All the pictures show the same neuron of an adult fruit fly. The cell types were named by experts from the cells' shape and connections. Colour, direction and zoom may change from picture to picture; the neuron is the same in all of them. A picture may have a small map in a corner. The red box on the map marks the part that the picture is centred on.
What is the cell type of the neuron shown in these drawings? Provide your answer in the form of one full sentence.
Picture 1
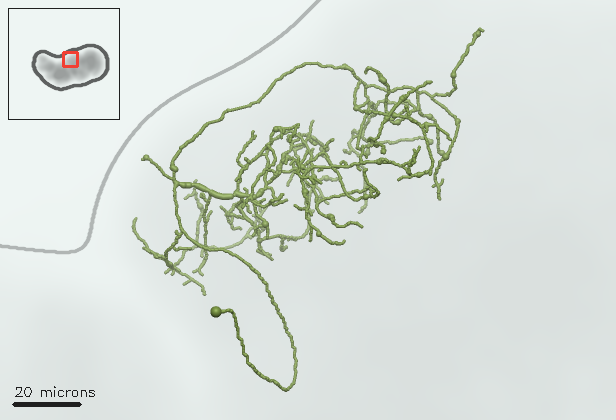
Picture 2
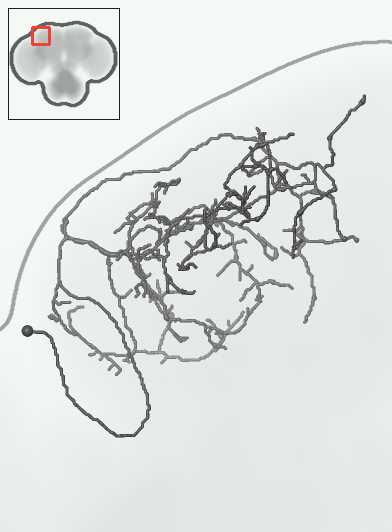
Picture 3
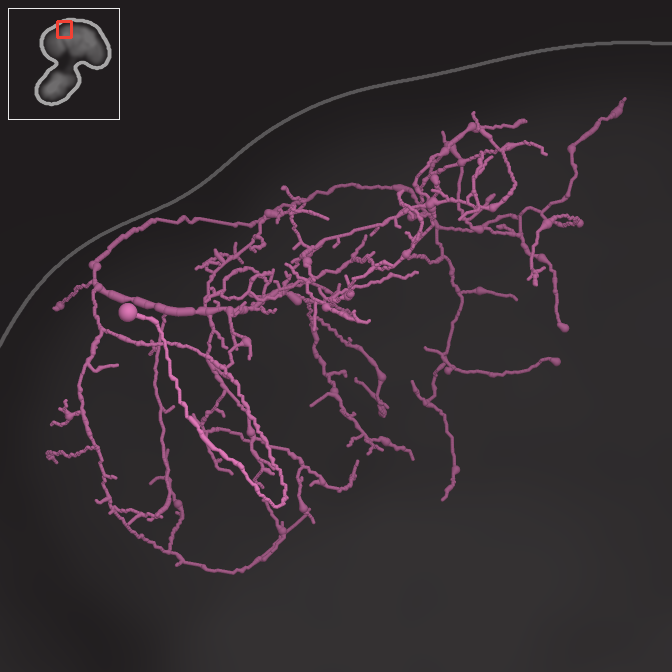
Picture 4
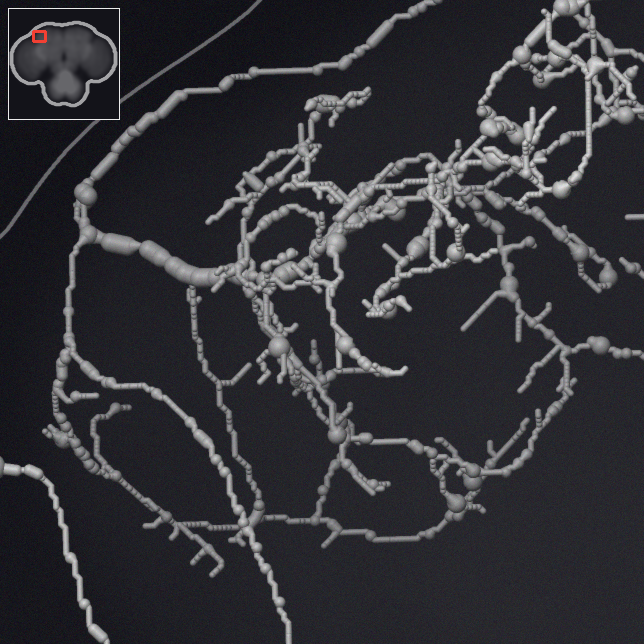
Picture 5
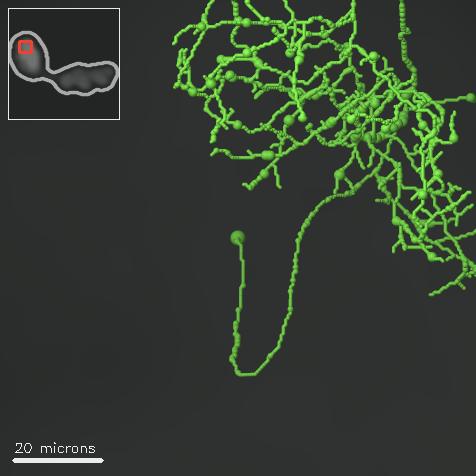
Classified by cell type, this neuron is LHAV5a8.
